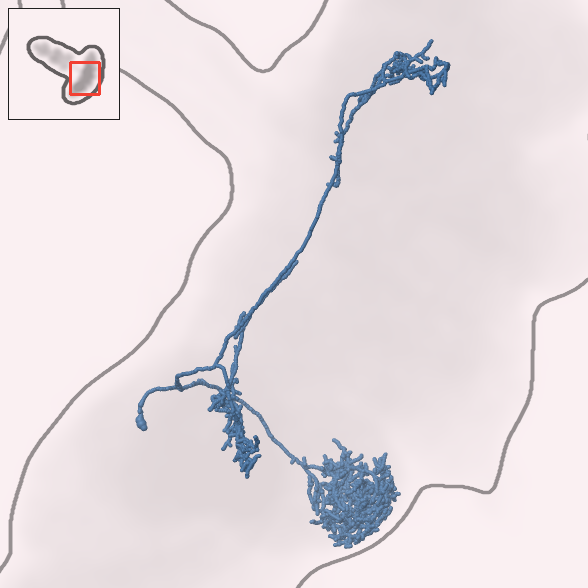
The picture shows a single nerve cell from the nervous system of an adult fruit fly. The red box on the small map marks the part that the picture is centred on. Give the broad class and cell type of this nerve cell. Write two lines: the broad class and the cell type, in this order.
central-brain intrinsic neuron
AVLP475_b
